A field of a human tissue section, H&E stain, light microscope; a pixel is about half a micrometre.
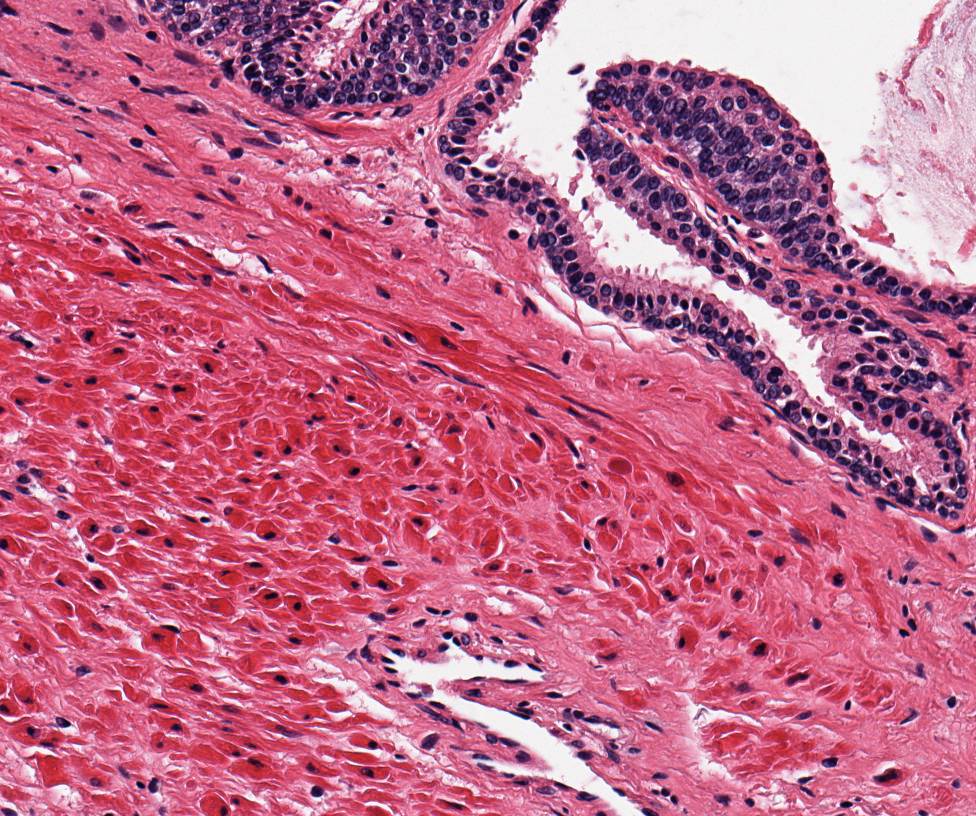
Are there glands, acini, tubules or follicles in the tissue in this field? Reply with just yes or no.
Yes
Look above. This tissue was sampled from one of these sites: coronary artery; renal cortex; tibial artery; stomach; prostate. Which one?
prostate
